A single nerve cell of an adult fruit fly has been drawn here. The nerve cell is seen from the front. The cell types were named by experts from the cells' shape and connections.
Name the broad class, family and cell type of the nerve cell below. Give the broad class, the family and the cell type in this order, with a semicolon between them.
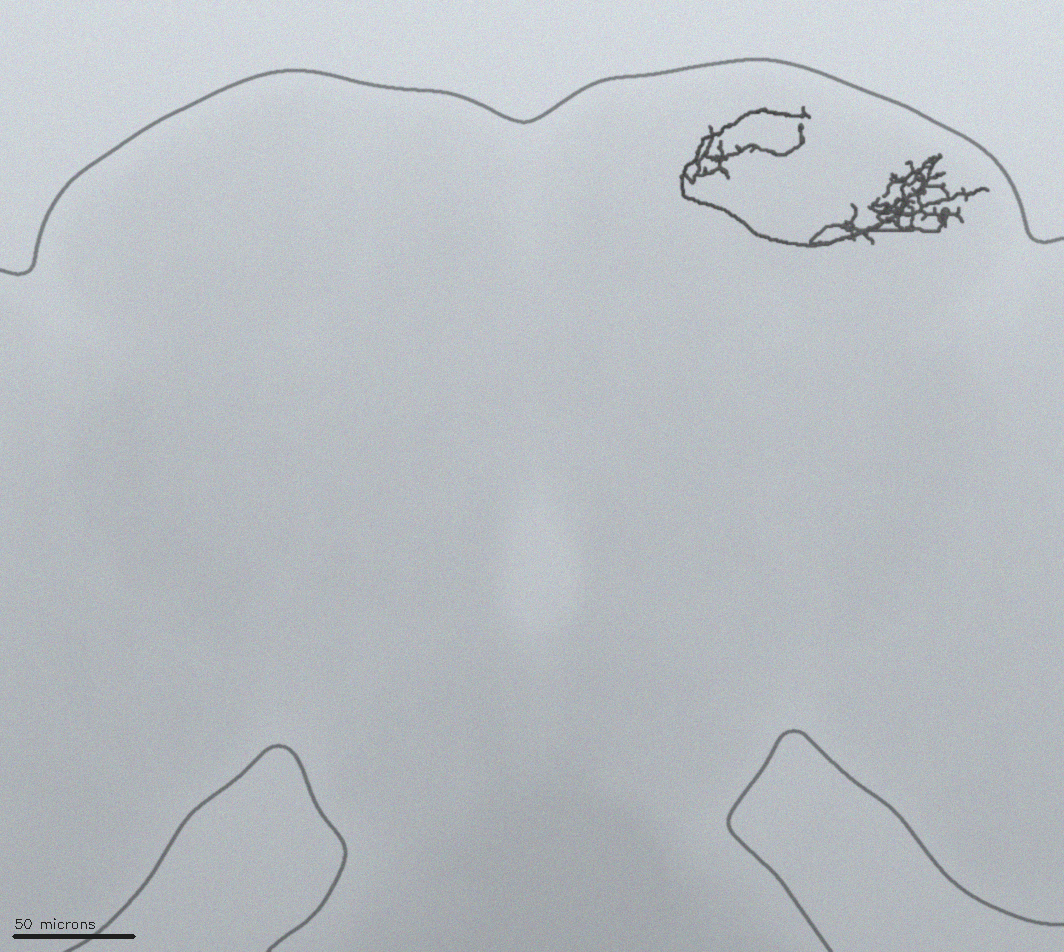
central-brain intrinsic neuron; hemilineage DL2_dorsal; LHPV5d3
